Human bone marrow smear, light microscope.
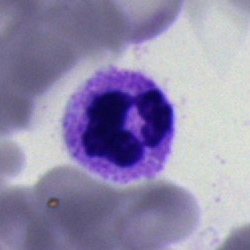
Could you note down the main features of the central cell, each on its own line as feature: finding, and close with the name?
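Chromatin: dark purple, densely clumped, I note
Shape: a round outline, as I see it
Nucleoli: none that I can make out
Vacuoles: none in the cytoplasm either
So, the name: segmented neutrophil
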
